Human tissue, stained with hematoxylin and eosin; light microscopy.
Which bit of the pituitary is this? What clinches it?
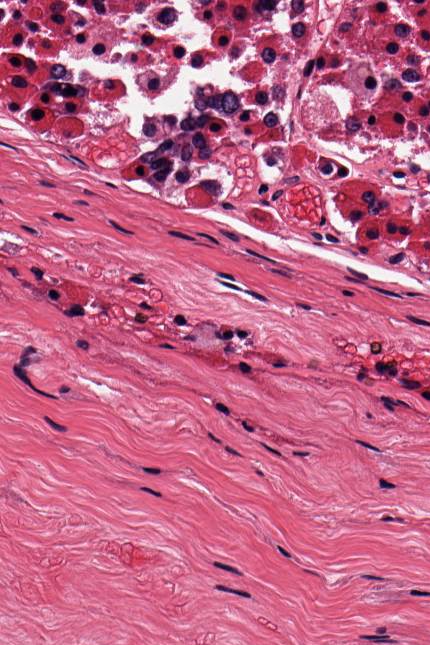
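This is dense connective tissue, filling the lower two-thirds of the field. See how fibrous it is, with thin, dark, elongated nuclei scattered sparsely through it.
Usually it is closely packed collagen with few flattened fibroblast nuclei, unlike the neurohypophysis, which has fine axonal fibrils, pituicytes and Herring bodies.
The cellular top third holds mostly polygonal cells with abundant eosinophilic cytoplasm and a round nucleus; some have pale cytoplasm filled with many small clear vacuoles.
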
